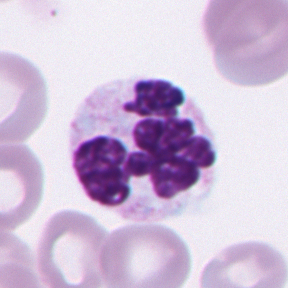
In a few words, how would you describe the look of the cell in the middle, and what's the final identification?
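Dark purple chromatin, coarsely clumped, makes up the nuclear lobes, in which no nucleoli are visible. Fine, small pink-violet granules are scattered through the cytoplasm, which contains no vacuoles. This cell is a segmented neutrophil.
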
